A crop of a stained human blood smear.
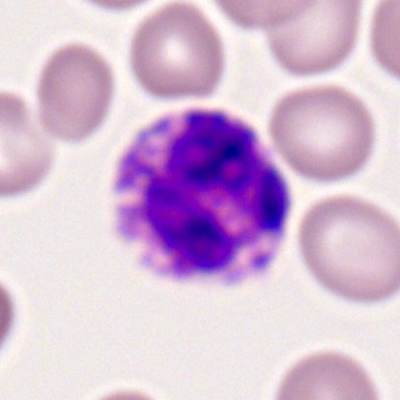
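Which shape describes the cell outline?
Roughly round.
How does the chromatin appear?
Dark purple and coarsely clumped.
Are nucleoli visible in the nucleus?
None can be seen.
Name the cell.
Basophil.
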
